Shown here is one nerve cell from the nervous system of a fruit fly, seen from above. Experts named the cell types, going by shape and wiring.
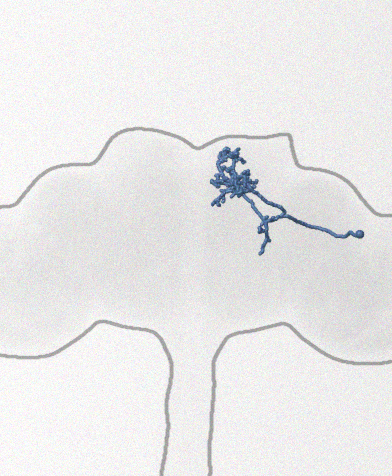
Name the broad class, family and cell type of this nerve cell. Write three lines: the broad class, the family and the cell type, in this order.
central-brain intrinsic neuron
hemilineage LHl2_dorsal
CRE001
